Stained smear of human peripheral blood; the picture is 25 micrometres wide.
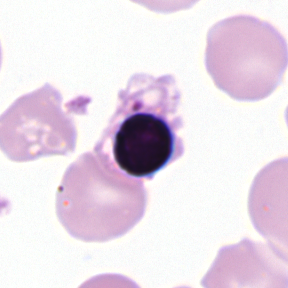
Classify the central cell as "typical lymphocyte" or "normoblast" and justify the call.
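Here we have a normoblast. Look at the chromatin: it is very dense and nearly black-purple, with no visible pattern.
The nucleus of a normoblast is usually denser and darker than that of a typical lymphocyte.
Most of the cytoplasm lies above the nucleus, where you can find pale clear spaces and, just above the nuclear edge, a small dark purple dot.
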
